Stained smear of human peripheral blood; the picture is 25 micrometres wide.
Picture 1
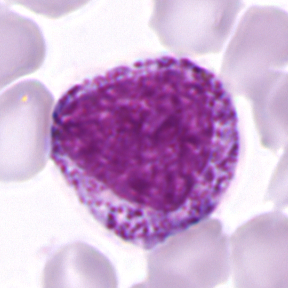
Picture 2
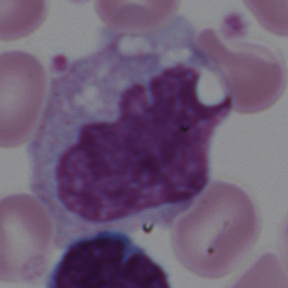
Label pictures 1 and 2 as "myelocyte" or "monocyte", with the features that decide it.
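The myelocyte is shown in picture 1, and the monocyte in picture 2. In the myelocyte the nucleus occupies most of the cell's area, with the broadest band of cytoplasm along the lower and right edges; the cell measures about 17 micrometres across. In the monocyte the nucleus is irregular and folded, with a deep notch in its upper right margin.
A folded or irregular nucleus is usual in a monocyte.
The myelocyte's cytoplasm is crowded with dark purple granules, with pale pinkish-lilac cytoplasm between them.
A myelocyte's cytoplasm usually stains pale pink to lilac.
The monocyte's cytoplasm is plentiful and pale greyish-lilac, holding only very fine, faint, dust-like granules.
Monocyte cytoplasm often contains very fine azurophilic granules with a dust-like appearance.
Several clear vacuoles lie in the monocyte's cytoplasm, mostly in its upper part.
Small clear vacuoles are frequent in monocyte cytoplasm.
The monocyte's outline is irregular rather than round, with red cells pressing against its right side, whereas the myelocyte has red cells lying close on all sides.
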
